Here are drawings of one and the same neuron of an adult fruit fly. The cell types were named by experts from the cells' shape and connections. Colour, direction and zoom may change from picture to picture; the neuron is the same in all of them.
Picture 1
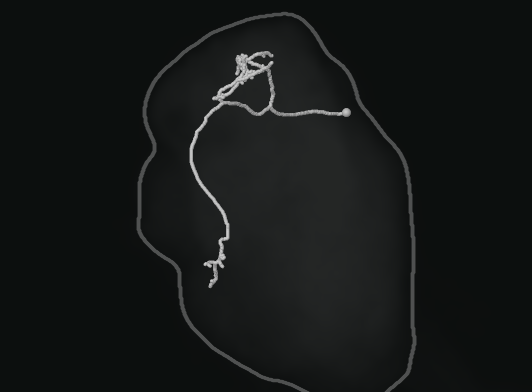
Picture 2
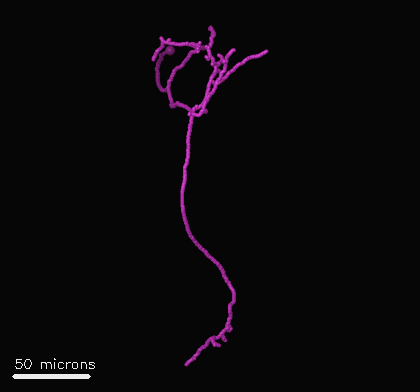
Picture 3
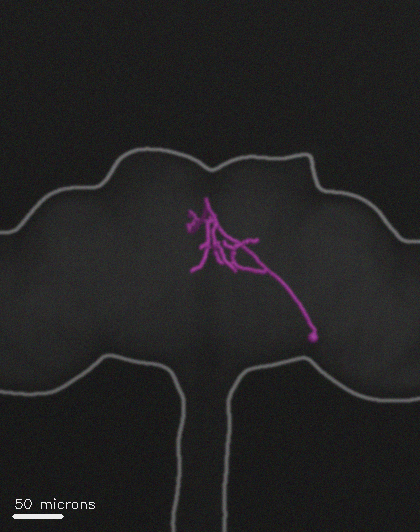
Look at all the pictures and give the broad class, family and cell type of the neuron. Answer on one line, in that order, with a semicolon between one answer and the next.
central-brain intrinsic neuron; hemilineage SMPpv2_dorsal; SMP261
